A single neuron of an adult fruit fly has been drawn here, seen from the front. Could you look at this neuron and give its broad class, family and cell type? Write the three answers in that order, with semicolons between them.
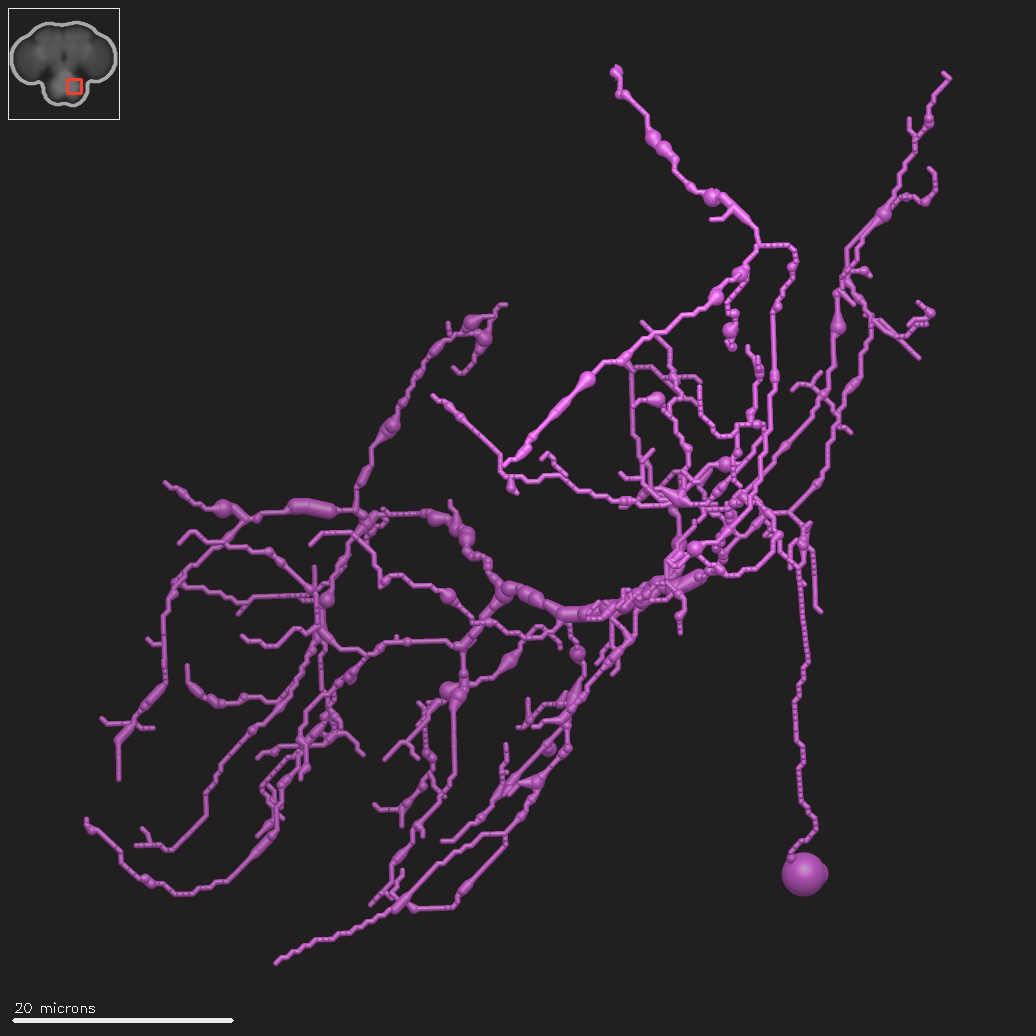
nerve-cord intrinsic neuron; hemilineage 16B; IN16B108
